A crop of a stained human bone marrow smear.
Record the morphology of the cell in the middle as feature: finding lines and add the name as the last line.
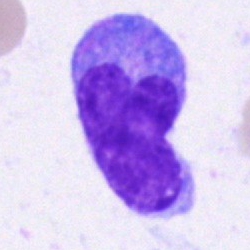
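Nucleus: folded into lobes, a deep notch cutting into its right side
Cytoplasm: mostly gathered at the top end, above the nucleus
Specks: only faint, fine and lilac, rather than coarse granules
Chromatin: dark purple, fairly dense throughout
Name: monocyte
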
